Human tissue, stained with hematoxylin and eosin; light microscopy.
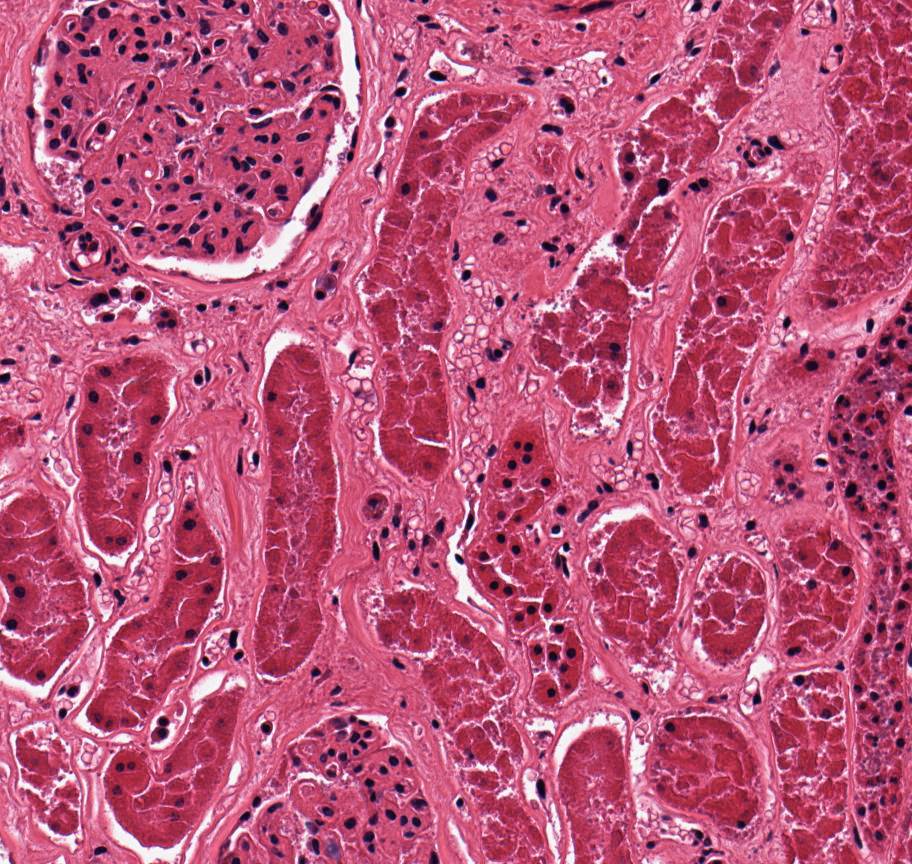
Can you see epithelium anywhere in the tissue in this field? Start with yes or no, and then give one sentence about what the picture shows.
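Yes. The tubular epithelial cells have abundant, deeply eosinophilic, granular cytoplasm.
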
